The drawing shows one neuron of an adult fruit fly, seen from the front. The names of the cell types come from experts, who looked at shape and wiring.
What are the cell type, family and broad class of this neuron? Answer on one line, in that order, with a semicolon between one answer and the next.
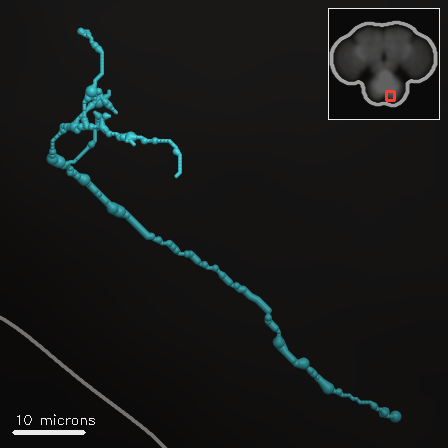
SNta19; class mechanosensory tactile; sensory neuron entering the nerve cord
